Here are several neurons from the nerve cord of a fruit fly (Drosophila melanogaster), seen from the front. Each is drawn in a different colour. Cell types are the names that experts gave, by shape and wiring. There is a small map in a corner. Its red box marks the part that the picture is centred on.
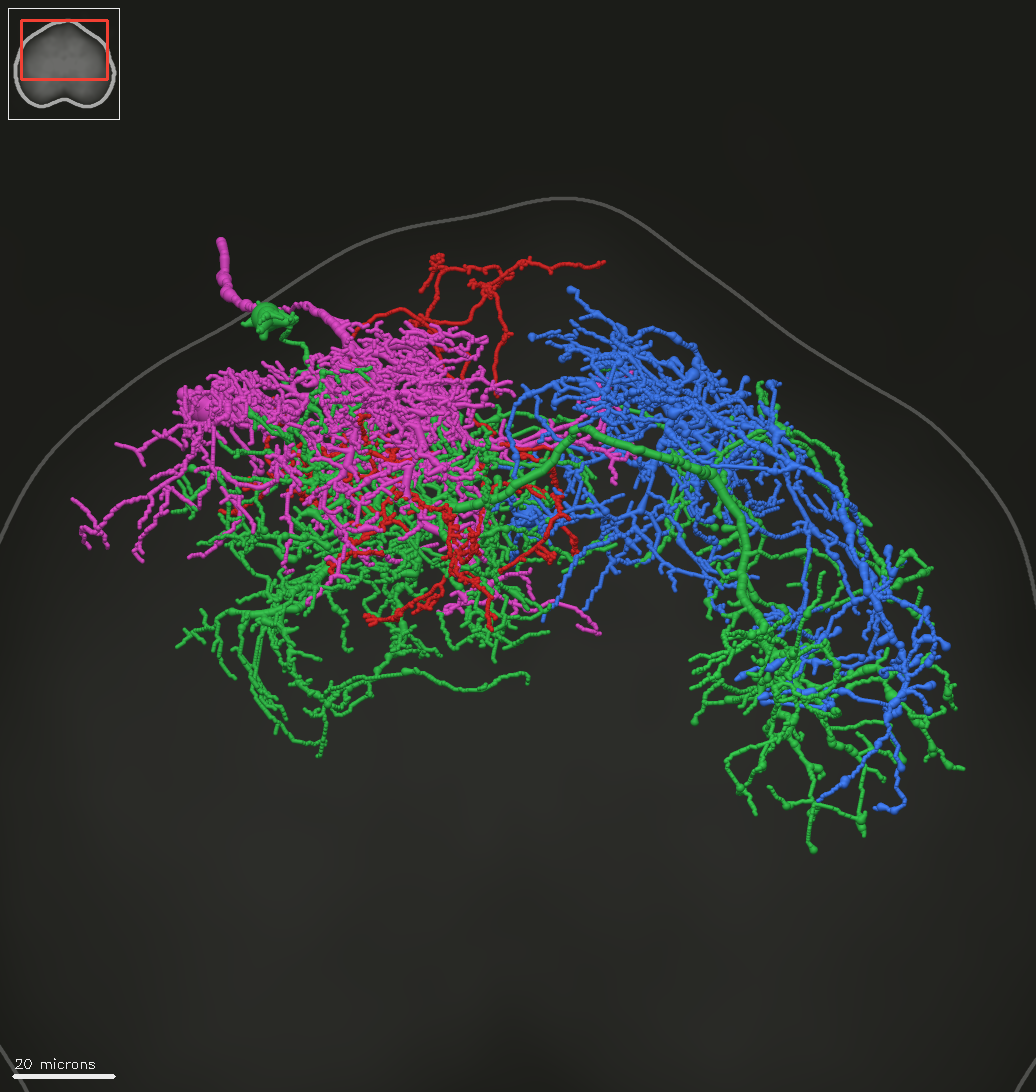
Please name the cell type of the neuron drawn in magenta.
MNad34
